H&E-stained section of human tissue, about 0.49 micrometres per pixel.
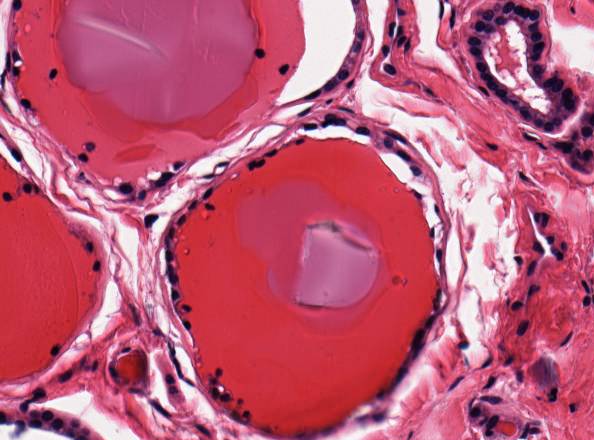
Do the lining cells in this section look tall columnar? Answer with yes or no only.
No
